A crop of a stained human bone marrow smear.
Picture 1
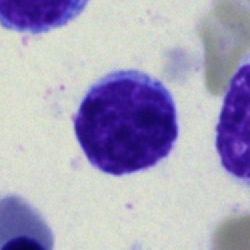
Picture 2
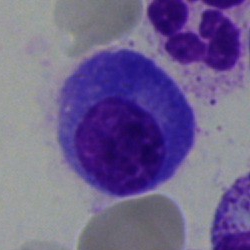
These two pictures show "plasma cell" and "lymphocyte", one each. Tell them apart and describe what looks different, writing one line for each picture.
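Picture 1 shows a lymphocyte: The nucleus fills almost the whole cell.
Picture 2 shows a plasma cell: The cytoplasm is abundant and deep blue.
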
